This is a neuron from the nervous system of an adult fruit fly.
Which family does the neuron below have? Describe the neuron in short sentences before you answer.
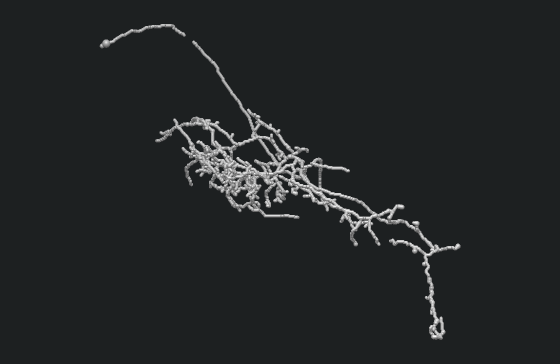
Its cell body lies at the upper left of the picture. The picture shows dozens of branch ends. It is a central-brain intrinsic neuron. The family is hemilineage AOTUv1_ventral.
